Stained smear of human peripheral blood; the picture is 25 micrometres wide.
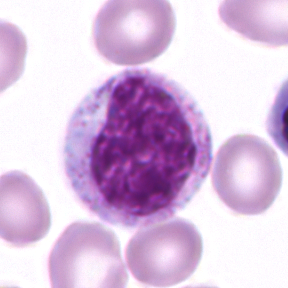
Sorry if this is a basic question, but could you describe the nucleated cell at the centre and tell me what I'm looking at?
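Coarse, clumped chromatin forms dark patches separated by paler gaps. The nucleus carries a shallow notch on its upper left side and sits off-centre, so the widest band of cytoplasm lies on the left. Fine pinkish-purple granules are scattered through that cytoplasm. Identification: metamyelocyte.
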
